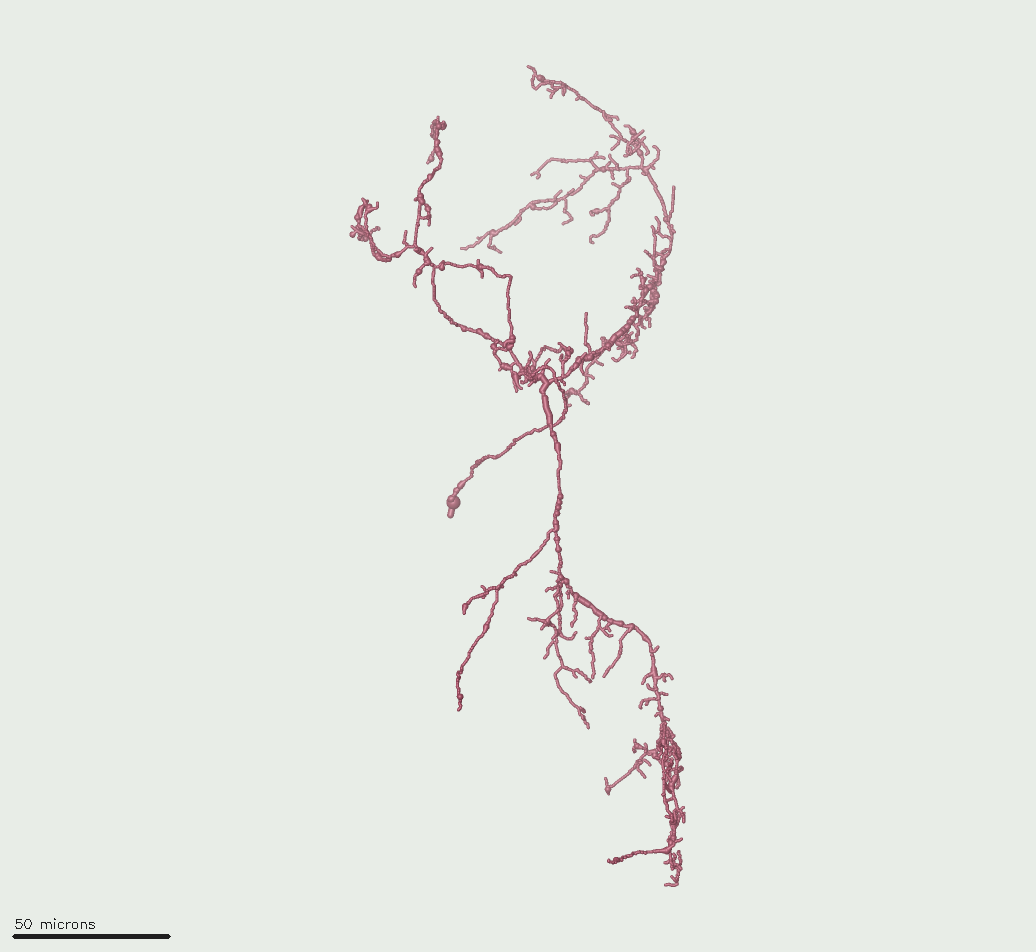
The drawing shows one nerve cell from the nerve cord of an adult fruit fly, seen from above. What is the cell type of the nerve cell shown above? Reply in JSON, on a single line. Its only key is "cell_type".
{"cell_type": "IN03A054"}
